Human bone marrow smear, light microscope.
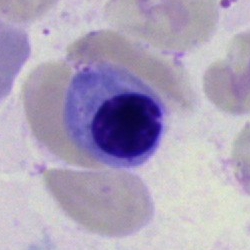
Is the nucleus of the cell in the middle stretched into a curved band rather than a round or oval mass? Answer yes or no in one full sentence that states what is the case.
No, the shape of the nucleus is one compact round or oval mass.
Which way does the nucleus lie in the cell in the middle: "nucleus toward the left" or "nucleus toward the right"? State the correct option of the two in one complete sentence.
To the left of the nucleus lies the bulk of the cytoplasm.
